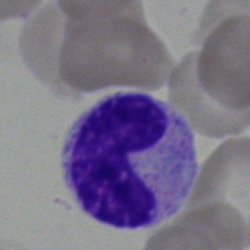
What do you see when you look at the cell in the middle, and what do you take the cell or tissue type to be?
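Kidney-shaped, with a deep notch opening to the right, the nucleus fills most of the cell. Cytoplasm therefore lies mainly within the notch. It is pale lilac and contains fine pinkish-purple granules. Name: band neutrophil.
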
